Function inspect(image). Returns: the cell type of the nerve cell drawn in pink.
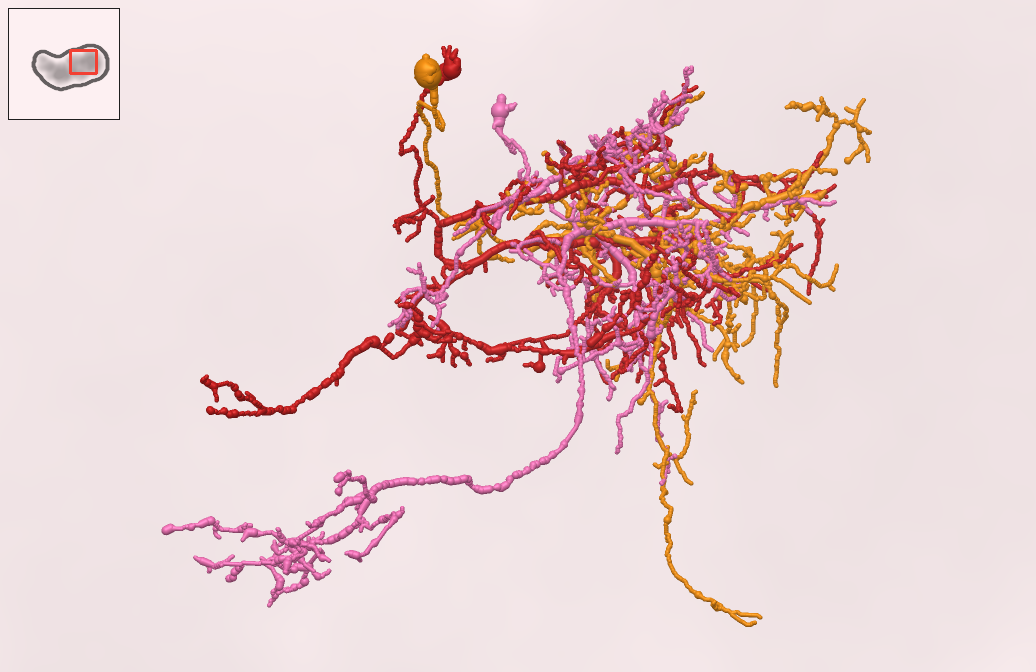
CL321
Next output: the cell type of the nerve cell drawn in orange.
PLP141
